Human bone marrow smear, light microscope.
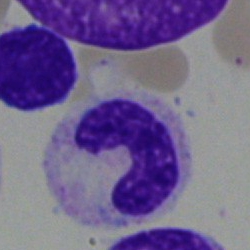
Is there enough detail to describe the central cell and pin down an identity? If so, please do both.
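First, the outline: round. Next, the nucleus: a curved, C-shaped band with its concave side facing left. Then the cytoplasm, which is abundant. The cell is a band neutrophil.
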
